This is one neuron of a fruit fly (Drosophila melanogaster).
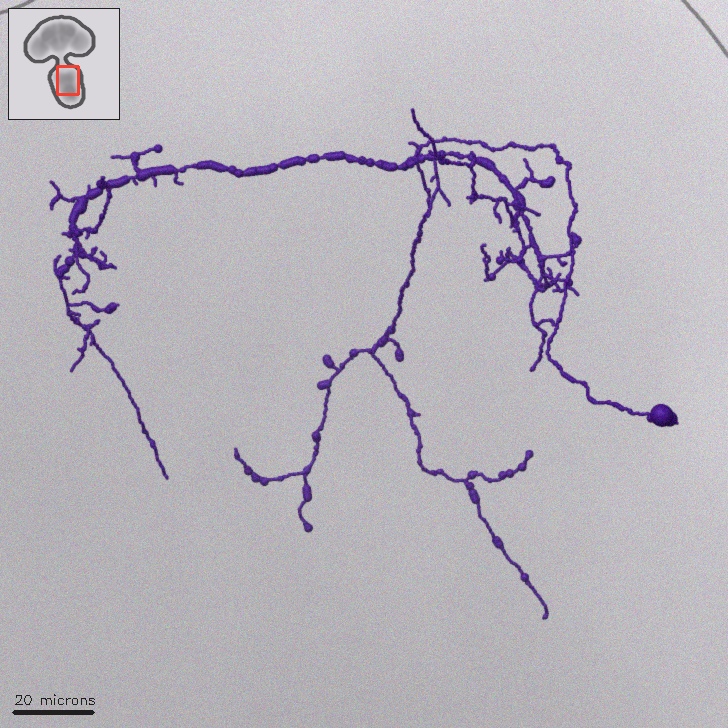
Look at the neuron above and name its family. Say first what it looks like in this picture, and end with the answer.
Its cell body lies on the right of the picture. From left to right in the picture it spans about 160 microns. The picture shows dozens of branch ends. It is a nerve-cord intrinsic neuron. Its family is hemilineage 12A.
